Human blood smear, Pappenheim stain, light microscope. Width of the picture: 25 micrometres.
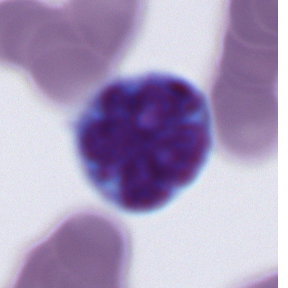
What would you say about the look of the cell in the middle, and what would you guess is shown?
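Round outline. Nucleus about 11 micrometres across, occupying nearly the whole cell; chromatin dark purple, clumped. Only a narrow rim of pale blue cytoplasm visible. Cell: typical lymphocyte.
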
